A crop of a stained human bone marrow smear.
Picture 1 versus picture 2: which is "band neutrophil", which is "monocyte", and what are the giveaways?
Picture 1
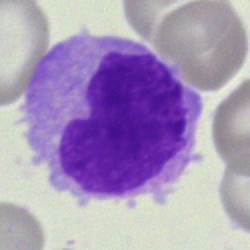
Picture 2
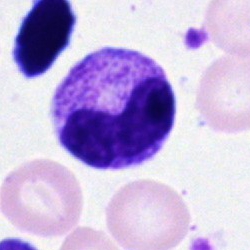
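The monocyte is the cell in picture 1, and the band neutrophil the cell in picture 2. The outline of the monocyte is roughly round but irregular at the edge, with small blunt projections from its lower and left edges, while that of the band neutrophil is round and smooth. In the monocyte the nucleus lies off-centre toward the right and has a notch cut into its upper-left side.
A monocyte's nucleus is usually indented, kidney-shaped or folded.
The band neutrophil's nucleus fills the lower half of the cell and runs up along the right side, with a broad indentation facing the upper left.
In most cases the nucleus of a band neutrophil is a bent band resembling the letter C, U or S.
Its chromatin is dark purple and condensed.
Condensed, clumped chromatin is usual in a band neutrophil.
The monocyte's cytoplasm is pale lilac and widest on the left side, whereas the band neutrophil's cytoplasm lies mainly in the upper left. Neither cell shows vacuoles in its cytoplasm.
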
